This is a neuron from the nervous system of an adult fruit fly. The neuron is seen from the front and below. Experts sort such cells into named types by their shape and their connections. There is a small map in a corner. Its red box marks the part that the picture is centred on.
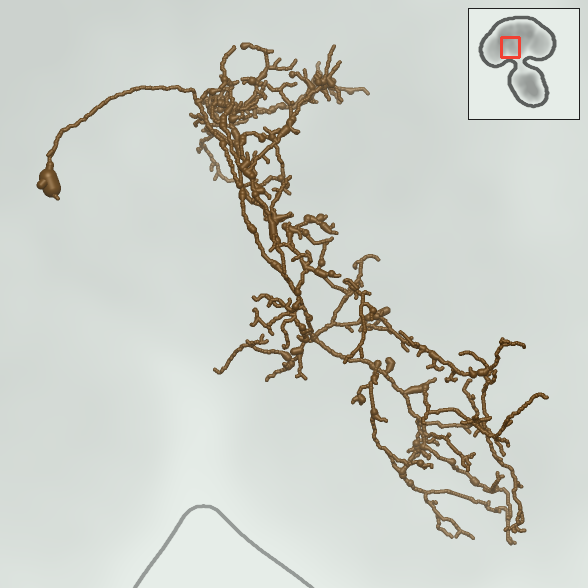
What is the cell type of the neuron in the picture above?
SAD040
